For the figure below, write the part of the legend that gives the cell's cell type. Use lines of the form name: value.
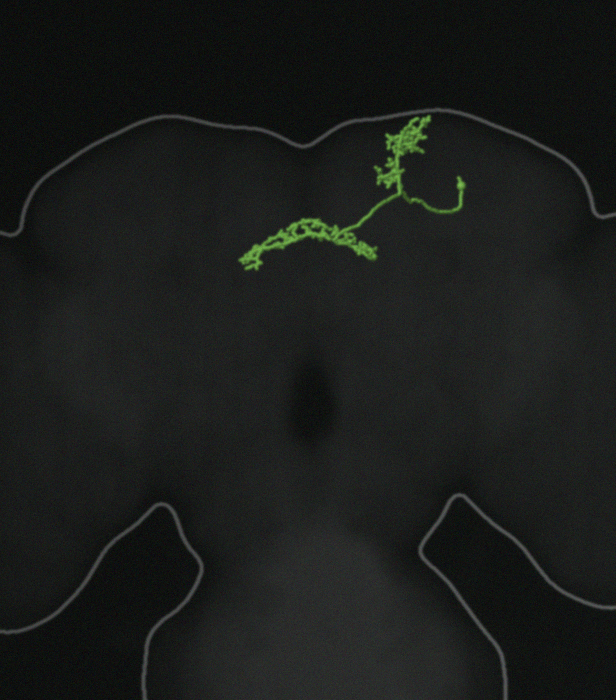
cell type: FB7K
